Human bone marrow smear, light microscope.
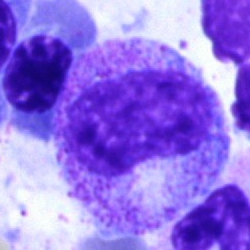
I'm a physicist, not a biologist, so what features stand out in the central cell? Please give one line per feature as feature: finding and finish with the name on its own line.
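Nucleus: sits up in the top part of the cell, leaving more cytoplasm below.
Chromatin: patchy, darker clumps among lighter areas.
Cytoplasm: pale lilac-blue.
Pale area: few granules, just below the nuclear indentation.
Name: metamyelocyte.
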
